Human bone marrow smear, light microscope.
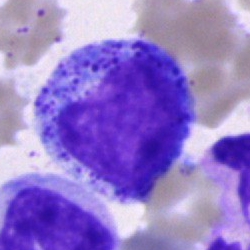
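Promyelocyte. Nucleus off-centre toward the lower right; chromatin a fairly even deep purple without coarse dark clumps. Pale blue cytoplasm, in its widest band along the upper-left side, with coarse dark purple granules scattered through it.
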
